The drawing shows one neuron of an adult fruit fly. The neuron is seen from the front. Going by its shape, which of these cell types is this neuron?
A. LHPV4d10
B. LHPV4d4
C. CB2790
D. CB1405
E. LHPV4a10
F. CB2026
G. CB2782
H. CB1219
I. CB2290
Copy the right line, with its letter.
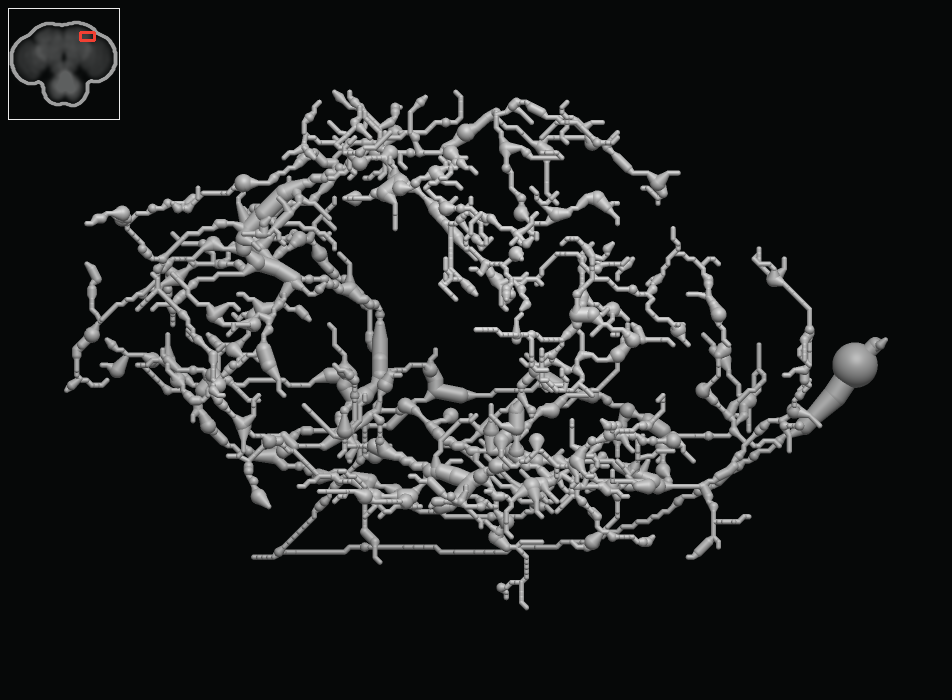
D. CB1405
